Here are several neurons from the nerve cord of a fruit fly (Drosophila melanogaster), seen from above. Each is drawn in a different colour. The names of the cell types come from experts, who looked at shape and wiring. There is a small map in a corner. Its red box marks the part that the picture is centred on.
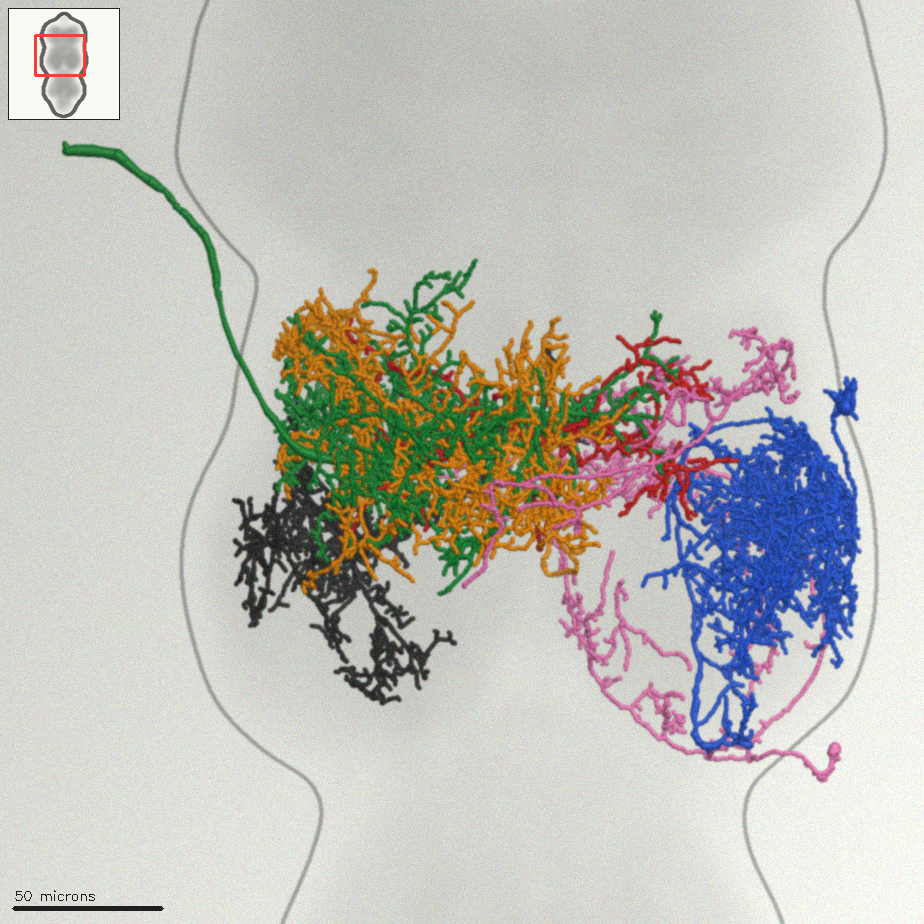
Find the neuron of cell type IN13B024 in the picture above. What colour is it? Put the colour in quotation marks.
"black"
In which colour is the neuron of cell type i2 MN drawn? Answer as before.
"green"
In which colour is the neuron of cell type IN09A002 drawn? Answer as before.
"blue"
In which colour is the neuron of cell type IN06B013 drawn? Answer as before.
"orange"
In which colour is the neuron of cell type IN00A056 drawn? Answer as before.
"red"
